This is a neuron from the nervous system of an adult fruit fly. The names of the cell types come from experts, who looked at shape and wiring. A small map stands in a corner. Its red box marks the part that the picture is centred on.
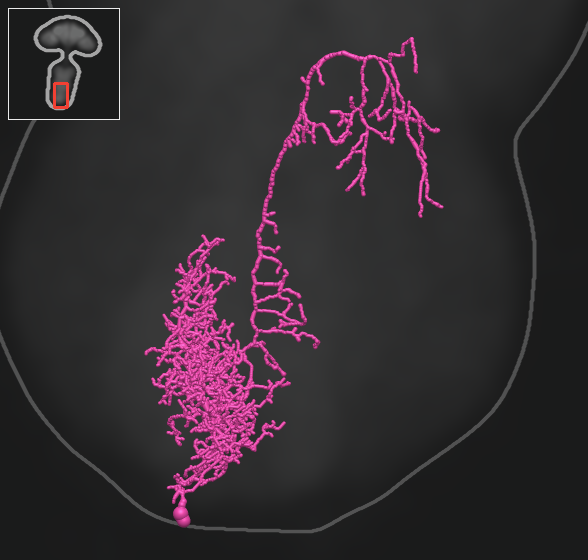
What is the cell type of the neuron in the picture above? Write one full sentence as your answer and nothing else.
In terms of cell type, the neuron is INXXX058.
